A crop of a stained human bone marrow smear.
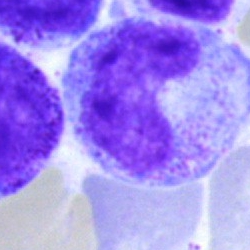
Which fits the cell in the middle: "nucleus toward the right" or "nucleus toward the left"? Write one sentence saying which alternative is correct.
What sits toward the left of the cell is its nucleus.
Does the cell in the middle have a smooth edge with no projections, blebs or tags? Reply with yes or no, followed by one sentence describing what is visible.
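Yes. The cell outline is rounded and smooth.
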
